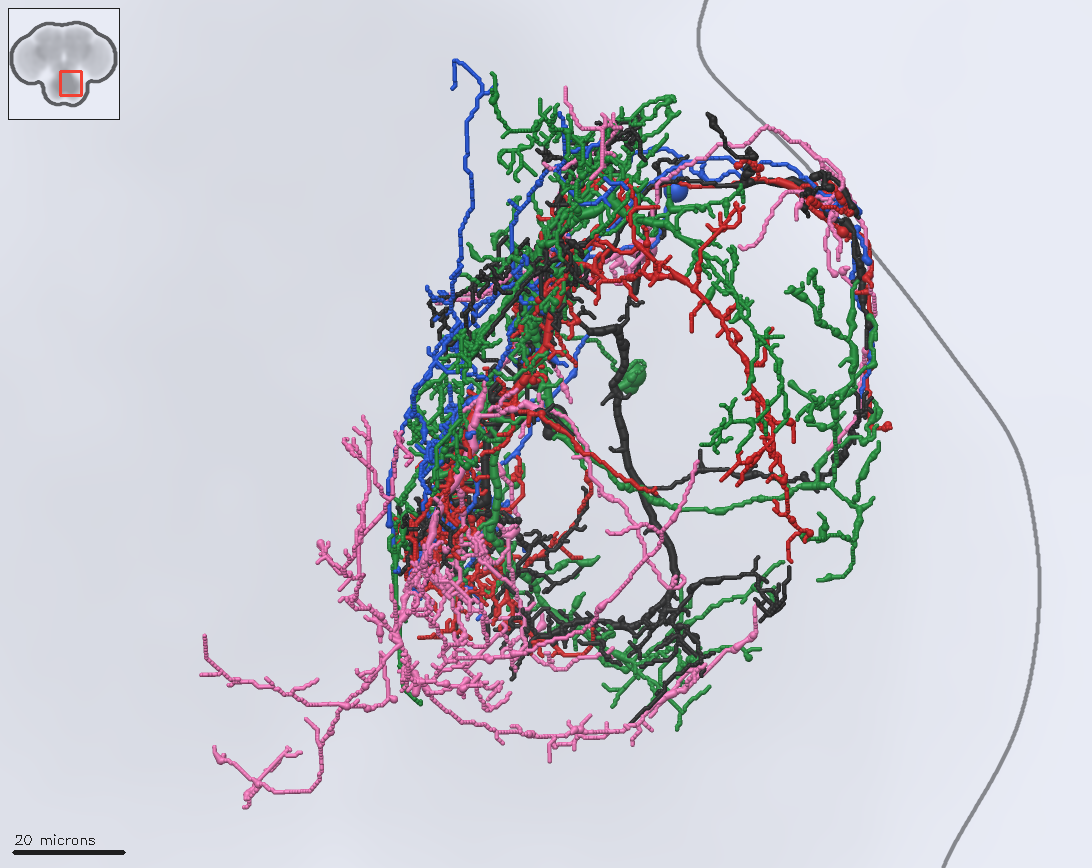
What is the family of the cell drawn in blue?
hemilineage 03A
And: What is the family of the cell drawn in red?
hemilineage 03A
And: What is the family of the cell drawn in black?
hemilineage 03A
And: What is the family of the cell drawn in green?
hemilineage 20A.22A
